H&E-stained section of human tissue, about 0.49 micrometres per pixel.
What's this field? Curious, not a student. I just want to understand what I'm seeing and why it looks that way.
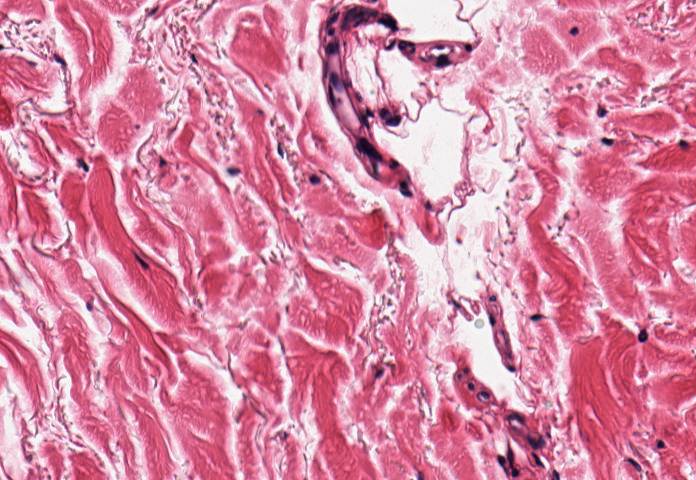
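Dermis makes up this field. Its nuclei, within and between the fibres, are sparse, small and dark.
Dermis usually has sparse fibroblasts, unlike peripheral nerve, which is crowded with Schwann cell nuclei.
A row of dark-staining nuclei edges the vessel wall.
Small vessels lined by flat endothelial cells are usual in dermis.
Clear clefts, consistent with processing artefact, part the fibres throughout.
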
